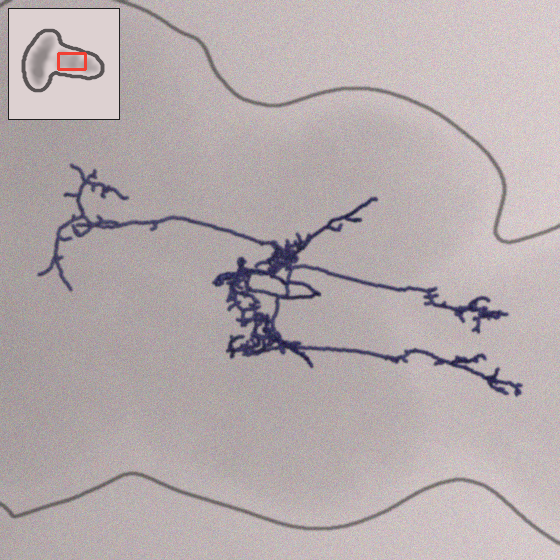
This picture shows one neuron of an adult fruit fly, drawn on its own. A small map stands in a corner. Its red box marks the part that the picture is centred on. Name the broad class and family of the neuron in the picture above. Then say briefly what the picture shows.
This is a nerve-cord intrinsic neuron. The family is hemilineage 00A. The cell body can be seen in the middle of the picture. The picture shows dozens of branch ends.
